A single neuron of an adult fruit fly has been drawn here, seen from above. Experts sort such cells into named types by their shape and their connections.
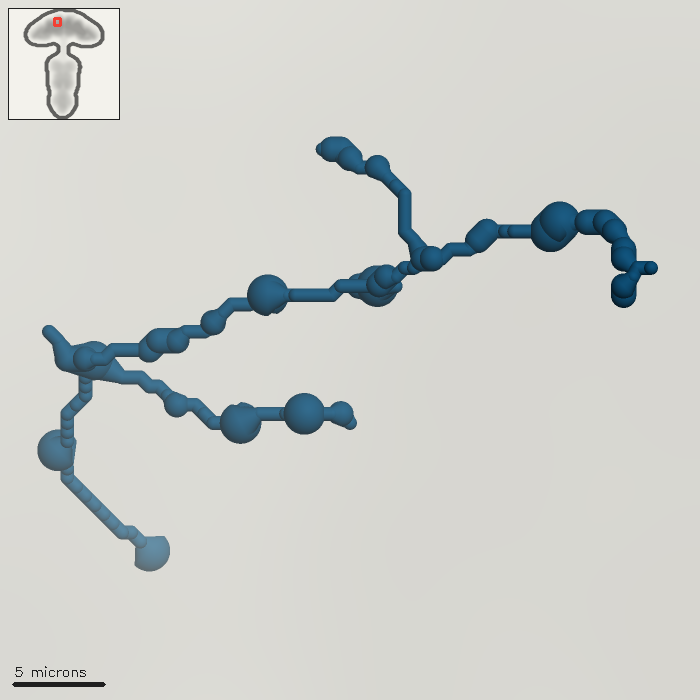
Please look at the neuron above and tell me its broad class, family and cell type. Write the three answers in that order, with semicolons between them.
central-brain intrinsic neuron; hemilineage SLPa&l1_lateral; CB3754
